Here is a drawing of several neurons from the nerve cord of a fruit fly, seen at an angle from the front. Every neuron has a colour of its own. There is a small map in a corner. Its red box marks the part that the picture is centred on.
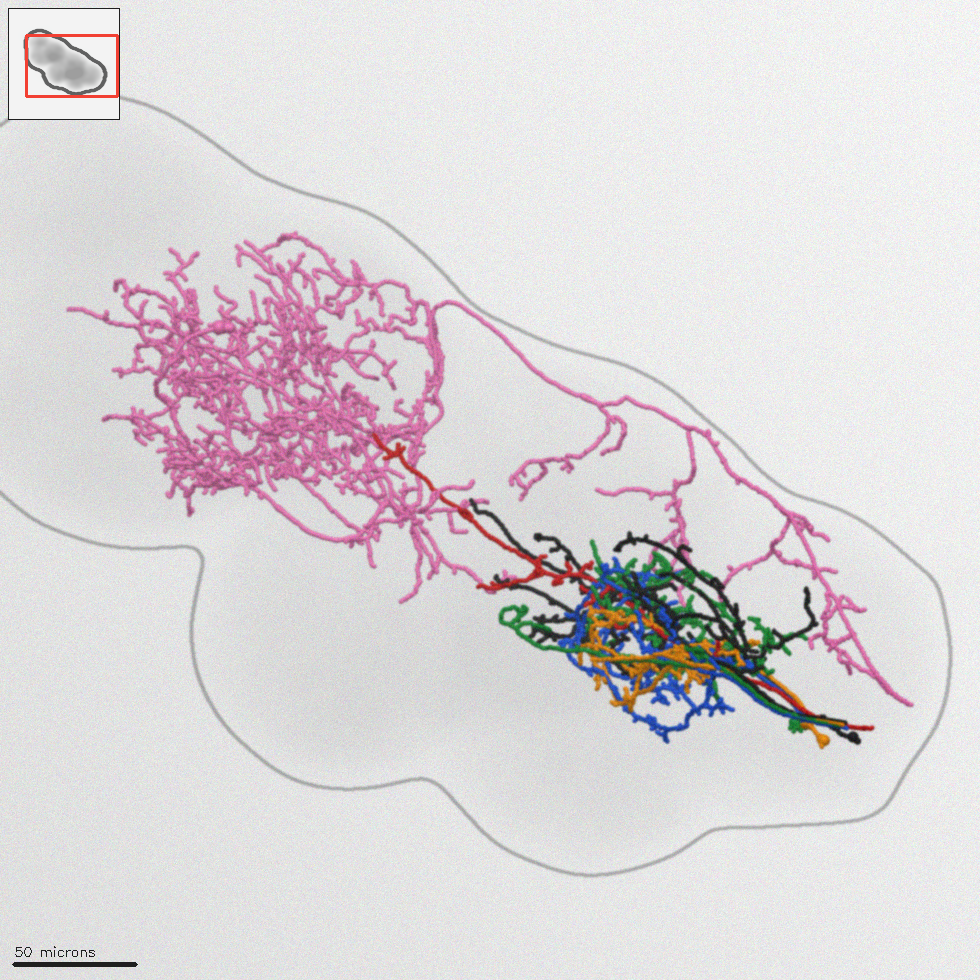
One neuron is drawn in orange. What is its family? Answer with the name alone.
hemilineage 08B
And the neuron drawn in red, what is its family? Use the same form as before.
hemilineage MX3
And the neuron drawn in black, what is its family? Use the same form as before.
hemilineage 08B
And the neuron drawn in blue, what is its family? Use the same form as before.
hemilineage 08B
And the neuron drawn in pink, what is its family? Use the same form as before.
hemilineage 18B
